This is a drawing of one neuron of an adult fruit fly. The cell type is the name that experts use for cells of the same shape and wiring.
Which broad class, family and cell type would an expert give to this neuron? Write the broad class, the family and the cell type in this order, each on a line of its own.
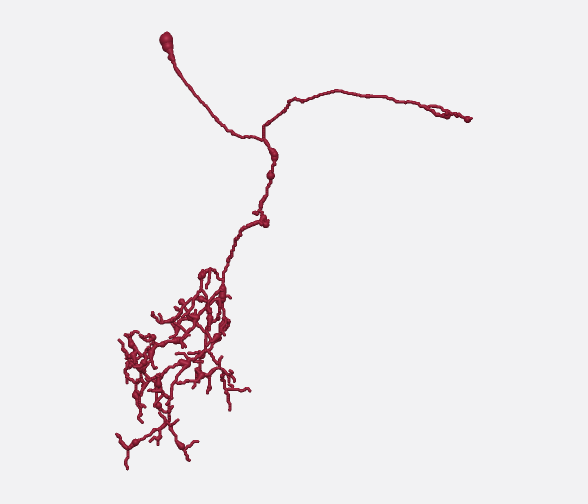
visual projection neuron
LC
LC20a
